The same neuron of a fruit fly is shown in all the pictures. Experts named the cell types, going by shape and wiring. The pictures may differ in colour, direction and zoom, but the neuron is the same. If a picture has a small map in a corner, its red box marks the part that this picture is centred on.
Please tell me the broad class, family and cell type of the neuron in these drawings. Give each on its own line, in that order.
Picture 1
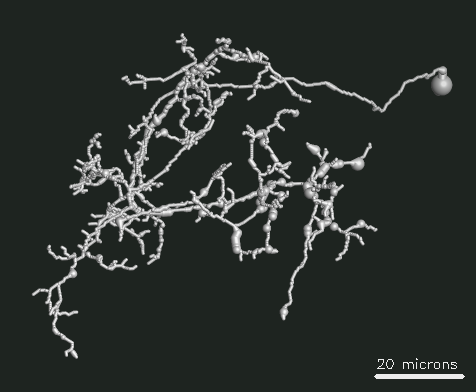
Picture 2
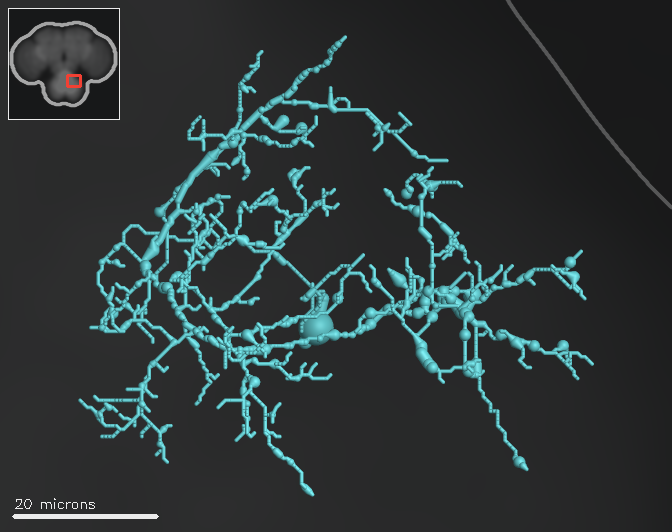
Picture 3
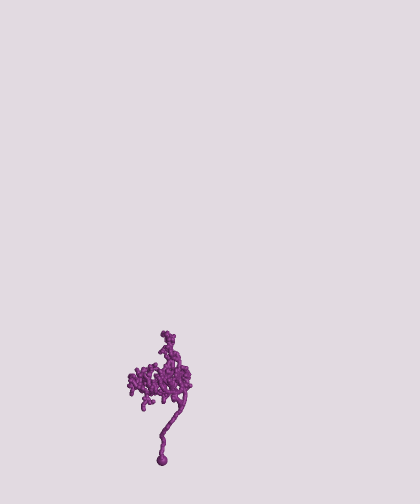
nerve-cord intrinsic neuron
hemilineage 21A
IN21A048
